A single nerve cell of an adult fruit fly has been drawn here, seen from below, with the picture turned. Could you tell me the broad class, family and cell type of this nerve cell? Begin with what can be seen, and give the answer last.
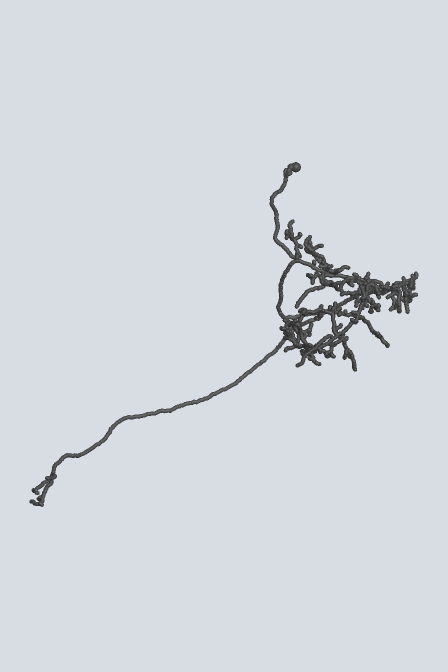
Dozens of branch ends can be seen. As drawn here it is about as wide as it is tall. Its broad class is central-brain intrinsic neuron. The family is hemilineage ALl1_ventral. Its cell type is CB1076.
